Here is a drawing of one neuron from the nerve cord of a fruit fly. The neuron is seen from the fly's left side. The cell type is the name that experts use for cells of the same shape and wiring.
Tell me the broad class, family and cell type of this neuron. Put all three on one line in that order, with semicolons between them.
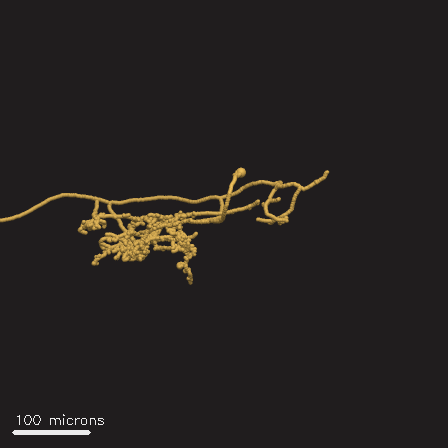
ascending neuron; hemilineage 19B; AN19B032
